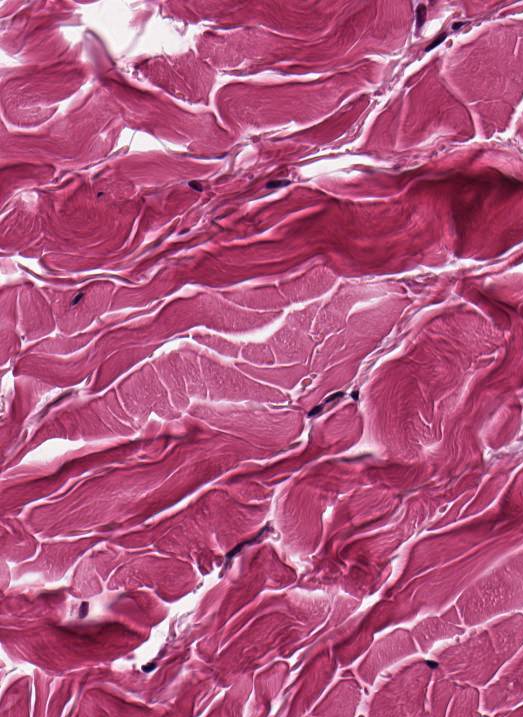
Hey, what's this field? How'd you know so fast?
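Dermis. Closely packed pink fibres fill the field edge to edge. Nuclei few, dark, thin and elongated, lying in the narrow seams between fibres, not in their centres.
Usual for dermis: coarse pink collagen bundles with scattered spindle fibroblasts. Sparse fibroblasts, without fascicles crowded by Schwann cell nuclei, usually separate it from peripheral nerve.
No epithelium or glands.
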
